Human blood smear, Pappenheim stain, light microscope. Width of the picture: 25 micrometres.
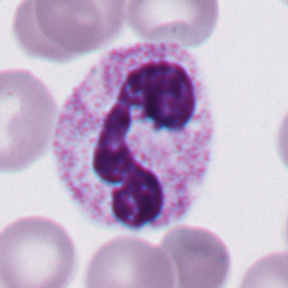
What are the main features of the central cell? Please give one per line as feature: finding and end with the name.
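Outline: smooth oval, no surface projections
Size: about 17 by 14 micrometres
Nucleus: lobes in a curved, S-like chain across the cell
Chromatin: dark purple, coarsely clumped
Granules: many, small, pinkish-red, scattered throughout the cytoplasm
Name: segmented neutrophil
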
